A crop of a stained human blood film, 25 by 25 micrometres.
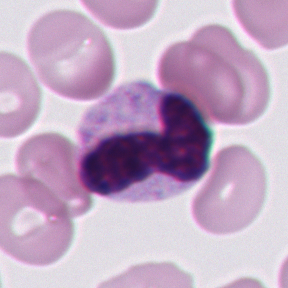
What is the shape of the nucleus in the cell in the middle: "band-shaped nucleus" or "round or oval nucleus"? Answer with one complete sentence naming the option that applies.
Within this cell, the nucleus runs as one curved band without separate lobes.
